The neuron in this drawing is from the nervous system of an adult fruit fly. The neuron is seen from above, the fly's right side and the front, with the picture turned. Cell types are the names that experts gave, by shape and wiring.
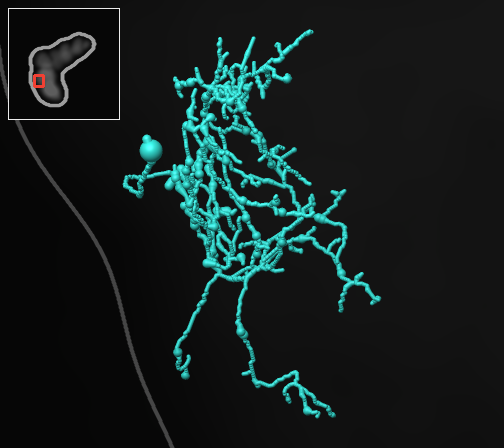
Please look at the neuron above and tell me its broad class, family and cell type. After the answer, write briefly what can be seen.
This is a central-brain intrinsic neuron. The family is hemilineage TRdm. The cell type is GNG239. The picture shows dozens of branch ends. In this view it is taller than it is wide.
